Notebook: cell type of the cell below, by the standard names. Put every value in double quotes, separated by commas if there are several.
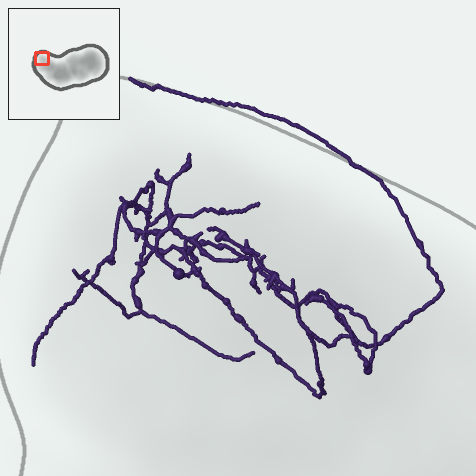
"SNxx20"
